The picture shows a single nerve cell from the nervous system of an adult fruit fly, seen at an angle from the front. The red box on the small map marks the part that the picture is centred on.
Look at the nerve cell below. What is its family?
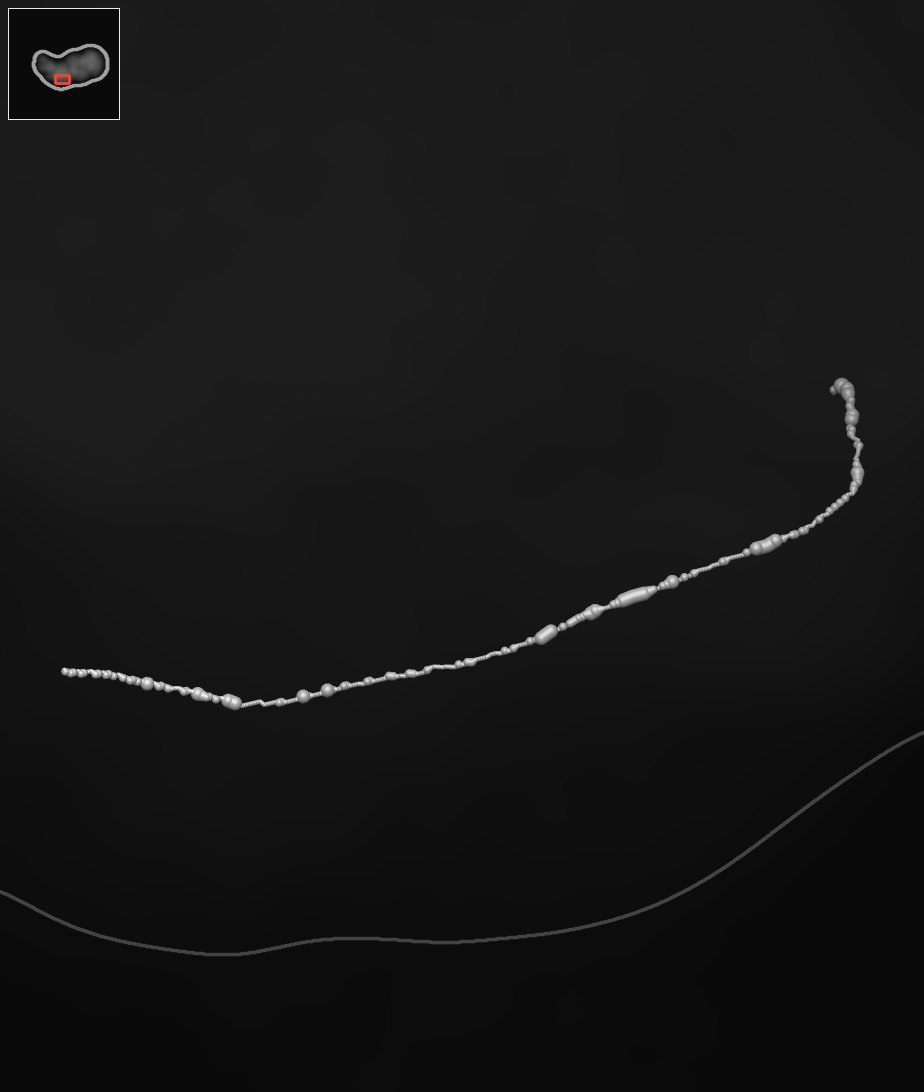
class visual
